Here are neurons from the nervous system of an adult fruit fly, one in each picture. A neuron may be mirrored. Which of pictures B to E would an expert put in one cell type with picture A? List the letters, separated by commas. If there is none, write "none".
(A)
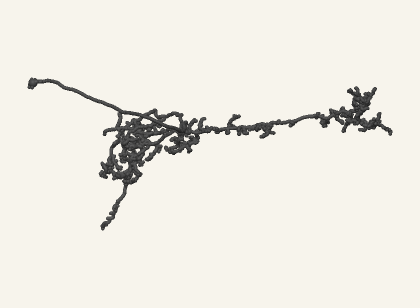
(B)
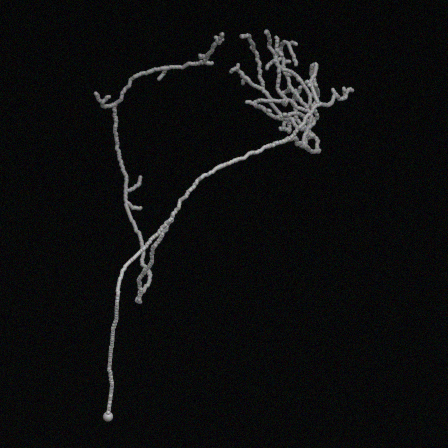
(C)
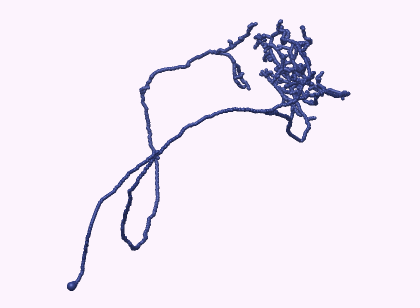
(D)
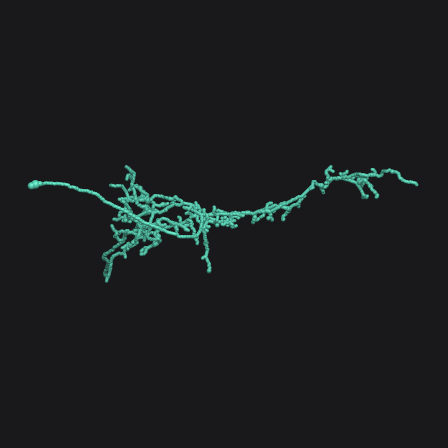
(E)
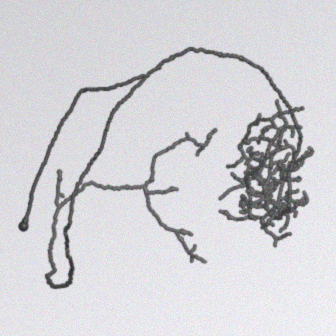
D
